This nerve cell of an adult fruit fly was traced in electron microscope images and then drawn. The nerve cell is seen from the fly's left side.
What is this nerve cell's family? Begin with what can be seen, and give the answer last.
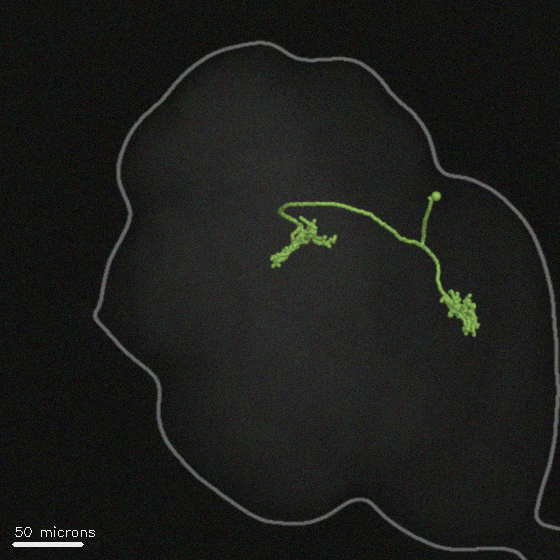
From left to right in the picture it spans about 150 microns. In this view it is wider than it is tall. This is a visual projection neuron. The family is hemilineage VPNd3.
